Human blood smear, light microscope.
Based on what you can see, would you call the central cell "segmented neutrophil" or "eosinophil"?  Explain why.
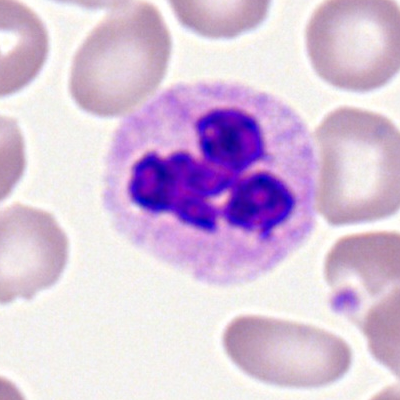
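This is a segmented neutrophil rather than an eosinophil. Looking first at the cytoplasm, I see it is plentiful and pale pinkish-lilac, holding fine, faint lilac granules spread evenly throughout.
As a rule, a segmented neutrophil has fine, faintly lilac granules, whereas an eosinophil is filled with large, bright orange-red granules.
The nucleus, then: it is divided into several separate lobes, with dense, dark purple, clumped chromatin.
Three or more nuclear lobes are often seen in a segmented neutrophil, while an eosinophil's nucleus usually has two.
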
